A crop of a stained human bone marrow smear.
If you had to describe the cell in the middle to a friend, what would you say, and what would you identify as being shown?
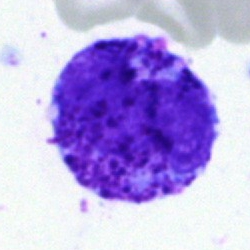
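Coarse dark purple-black granules are scattered over the whole cell, and they hide the outline of the nucleus. You can catch small pale unstained patches near the upper right and along the lower edge. A few loose purple specks sit in the background just outside the cell. That's a basophil.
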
